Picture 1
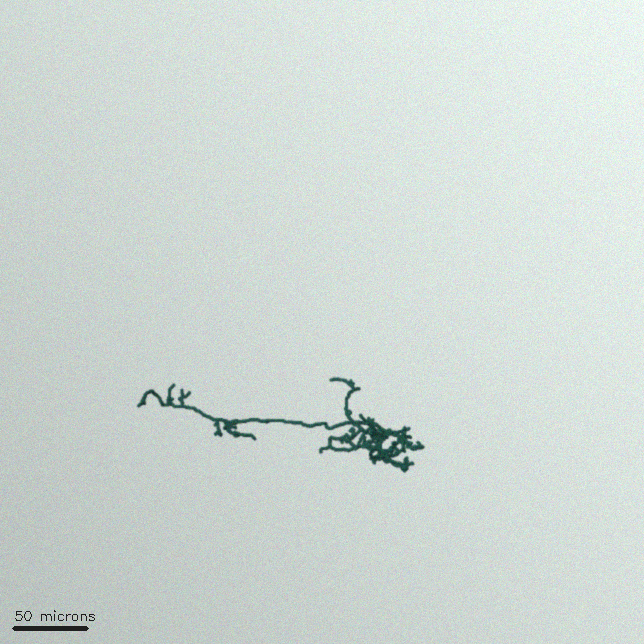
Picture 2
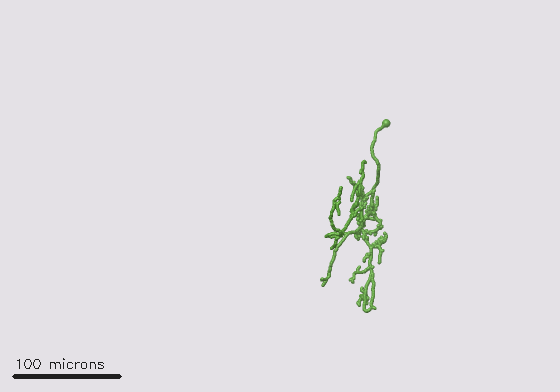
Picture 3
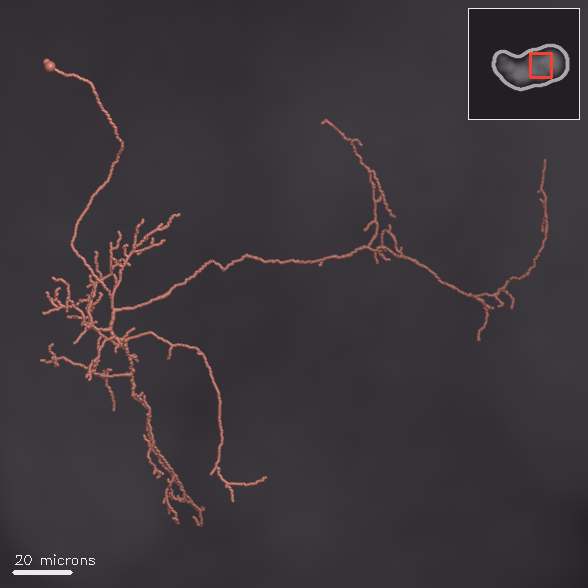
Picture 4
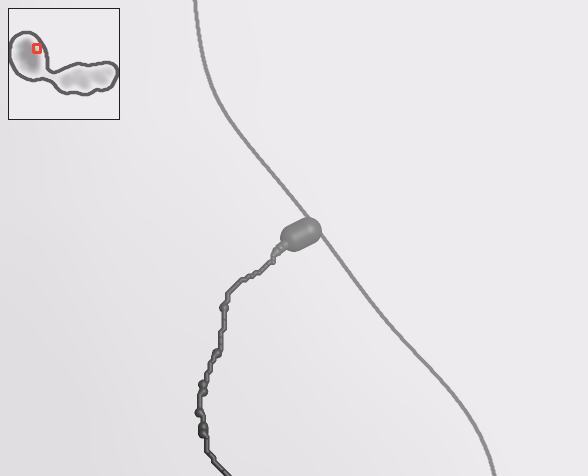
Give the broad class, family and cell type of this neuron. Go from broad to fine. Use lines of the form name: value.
broad class: central-brain intrinsic neuron
family: hemilineage DM4_ventral
cell type: PS242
